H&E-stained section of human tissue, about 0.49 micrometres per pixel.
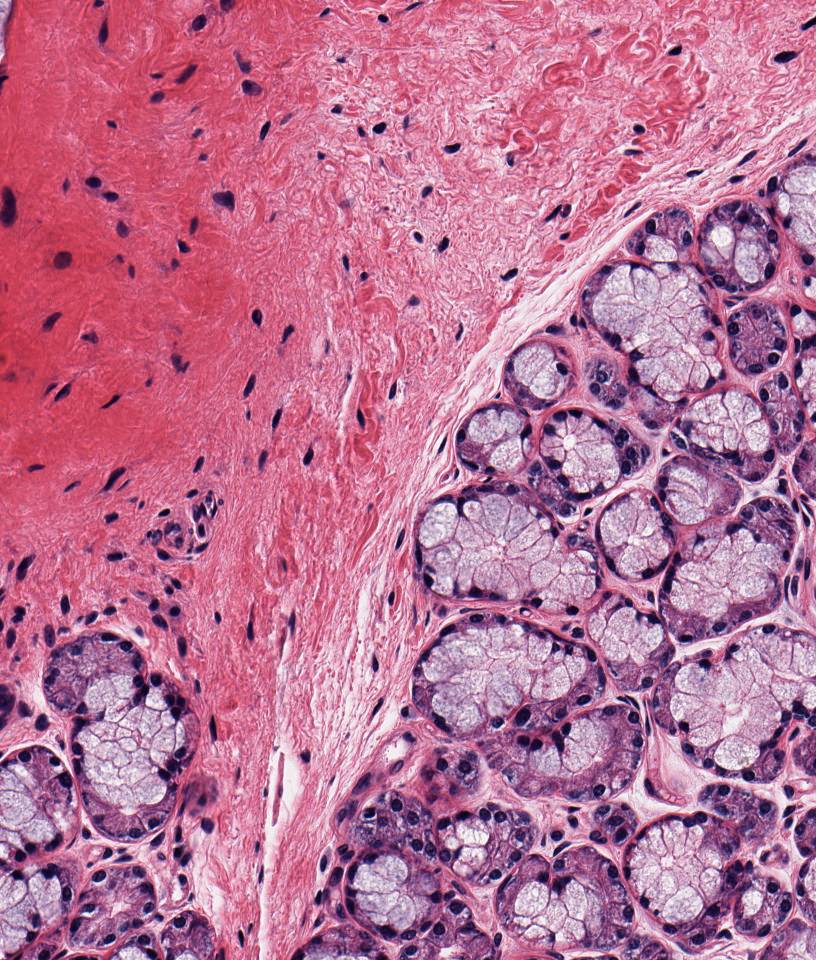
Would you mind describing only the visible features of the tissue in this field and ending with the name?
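The acini consist of pale cells whose small, dark nuclei are flattened against the cell base. Some acini carry groups of darker purple, granular cells at their outer edges. Thin strands of pink connective tissue separate individual acini, and the dense connective tissue holds scattered dark, spindle-shaped nuclei. This is minor salivary gland.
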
